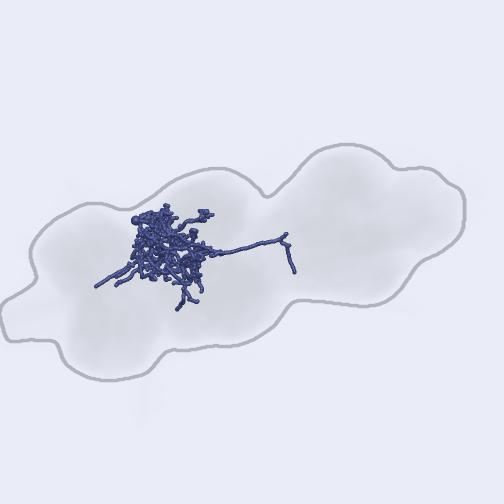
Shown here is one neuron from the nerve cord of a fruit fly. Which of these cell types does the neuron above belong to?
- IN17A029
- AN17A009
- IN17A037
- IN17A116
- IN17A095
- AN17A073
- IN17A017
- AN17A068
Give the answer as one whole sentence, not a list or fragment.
The cell type this neuron represents is IN17A029.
